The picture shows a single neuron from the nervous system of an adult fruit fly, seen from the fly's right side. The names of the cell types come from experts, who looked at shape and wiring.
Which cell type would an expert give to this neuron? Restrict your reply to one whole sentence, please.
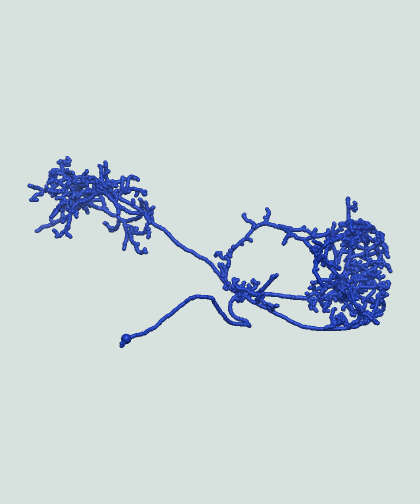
The cell type of this neuron is INXXX042.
